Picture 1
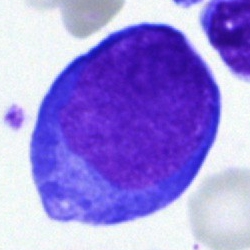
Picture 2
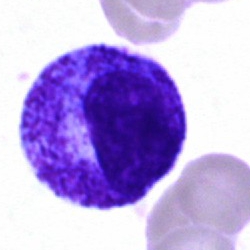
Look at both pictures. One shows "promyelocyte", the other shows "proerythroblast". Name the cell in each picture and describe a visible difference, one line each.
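In picture 1 we see a proerythroblast: No distinct granules are visible in the cytoplasm.
In picture 2 we see a promyelocyte: Numerous coarse purple granules crowd the cytoplasm.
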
